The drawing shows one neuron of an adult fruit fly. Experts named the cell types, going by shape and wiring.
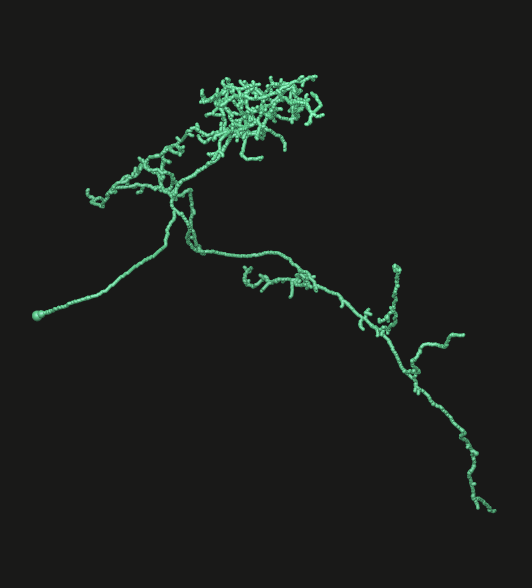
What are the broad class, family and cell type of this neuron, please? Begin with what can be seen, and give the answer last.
The cell body is on the left of the picture. The picture shows dozens of branch ends. This is a central-brain intrinsic neuron. Its family is hemilineage DL2_ventral. It is of cell type AVLP736m.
